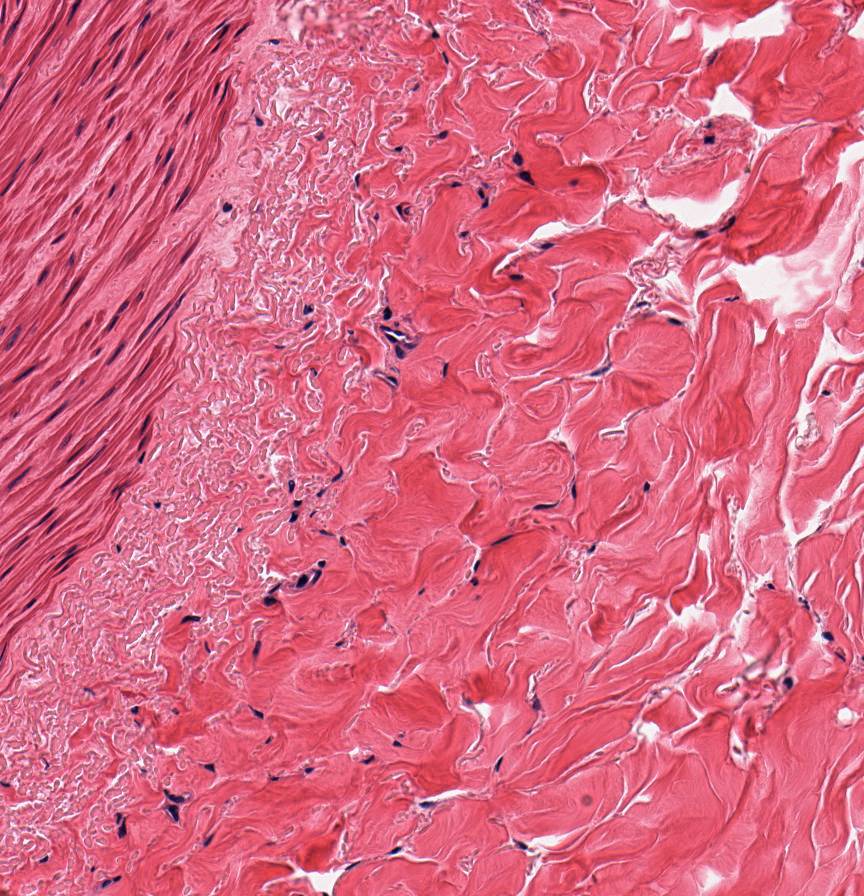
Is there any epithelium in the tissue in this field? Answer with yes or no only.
No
